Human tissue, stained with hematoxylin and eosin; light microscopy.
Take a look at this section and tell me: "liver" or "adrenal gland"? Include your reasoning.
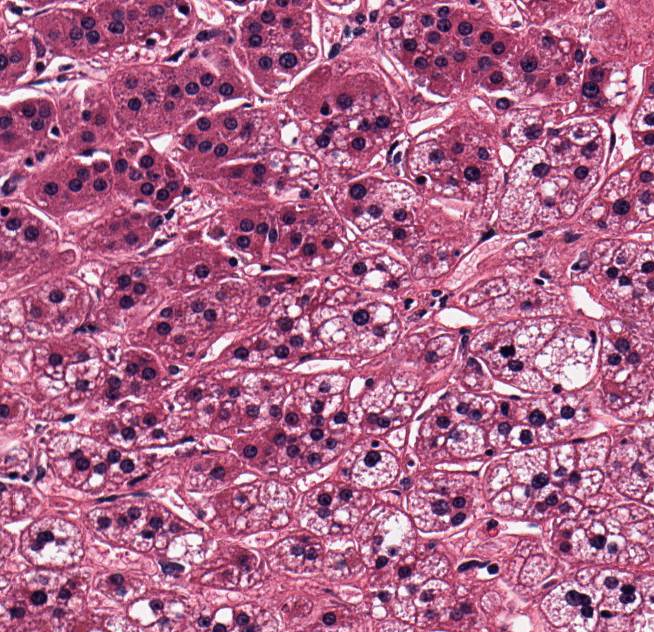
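This is adrenal gland, not liver. What decides it, as I see it, is the pale, foamy cytoplasm of the cells toward the lower right.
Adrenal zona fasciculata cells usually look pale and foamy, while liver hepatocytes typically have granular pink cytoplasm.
The upper left cells, by contrast, have dense, deeply pink cytoplasm.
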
